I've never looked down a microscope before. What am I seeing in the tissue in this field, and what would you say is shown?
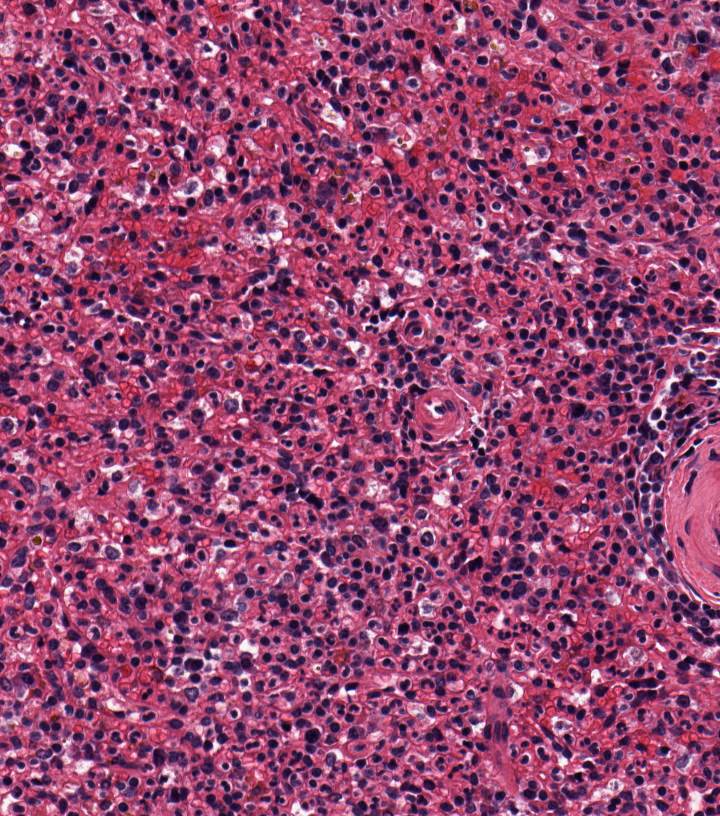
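Solid cell sheets fill the field; no glands, epithelium or fat. Abundant red blood cells between nucleated cells give a red background throughout. Cells mixed: many small dark round nuclei, larger cells with paler oval nuclei. Scattered small golden-brown pigment granules. Tissue: spleen.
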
